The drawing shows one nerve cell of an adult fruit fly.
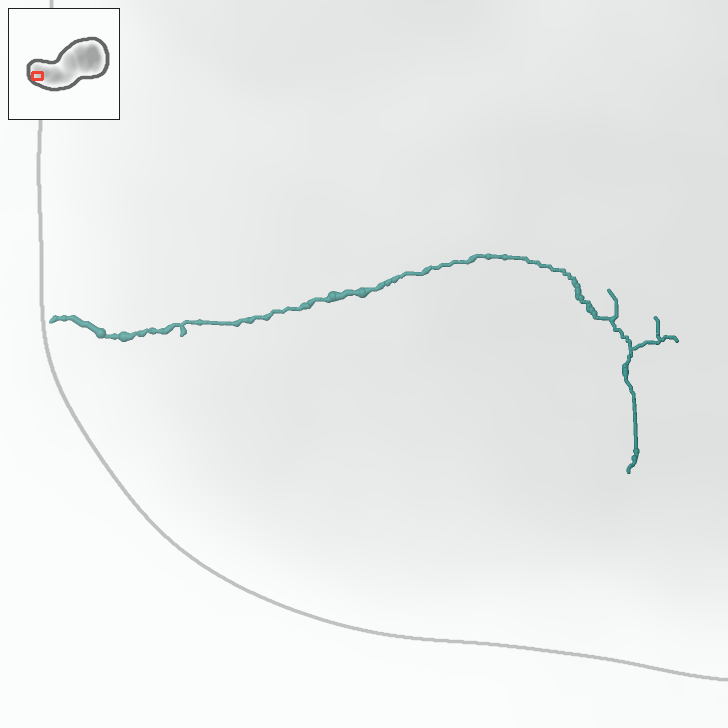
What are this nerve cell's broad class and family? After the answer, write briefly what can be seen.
It is a sensory neuron entering the nerve cord. The name of its family is class mechanosensory tactile. No cell body is drawn. There are a dozen or fewer branch ends.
